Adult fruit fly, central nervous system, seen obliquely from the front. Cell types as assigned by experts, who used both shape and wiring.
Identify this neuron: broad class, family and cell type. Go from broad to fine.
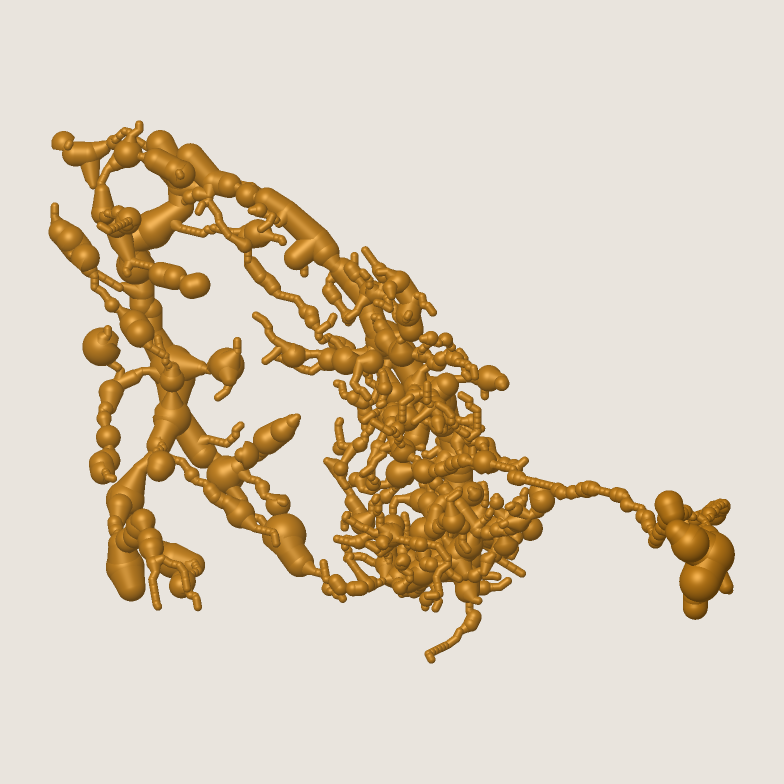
central-brain intrinsic neuron; hemilineage ALl1_dorsal; l2LN21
